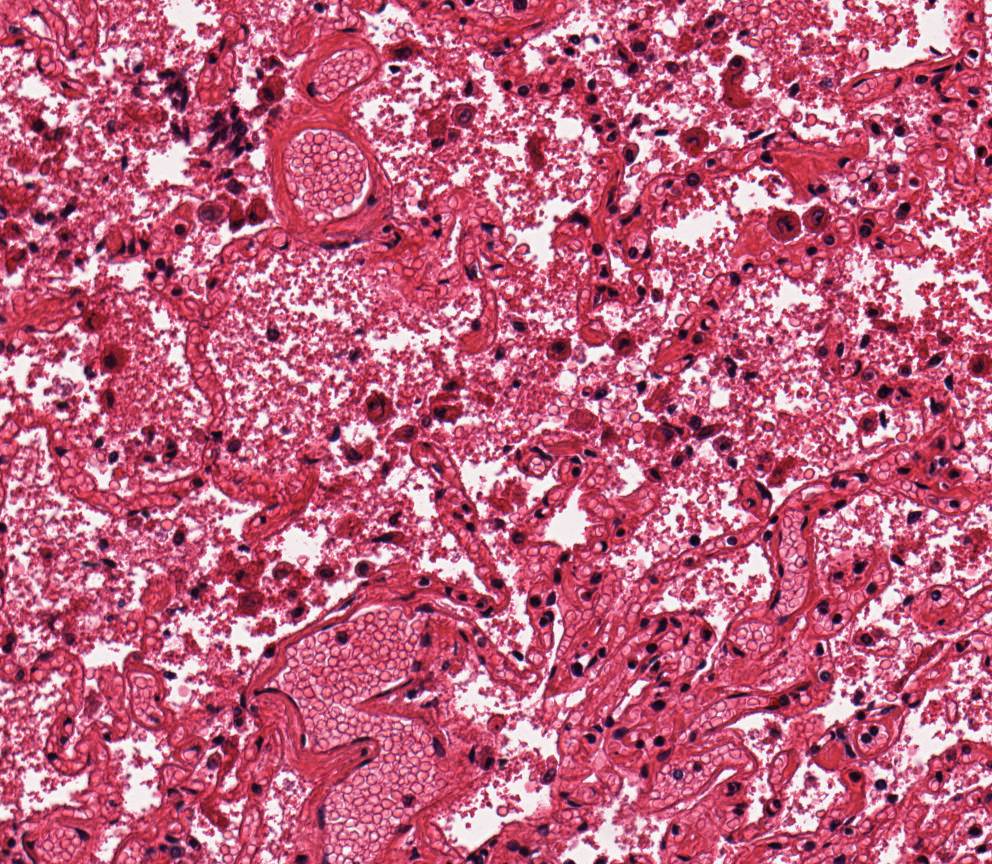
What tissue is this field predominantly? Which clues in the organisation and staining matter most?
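Alveolus, mainly: thin, branching pink septa form a network outlining irregular spaces right across the field.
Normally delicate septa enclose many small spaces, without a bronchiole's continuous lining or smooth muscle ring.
Septal capillaries, clearest at lower right, are distended with packed red blood cells. The spaces hold loosely scattered red blood cells and small clear gaps, not emptiness.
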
